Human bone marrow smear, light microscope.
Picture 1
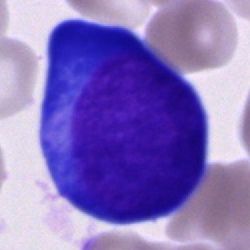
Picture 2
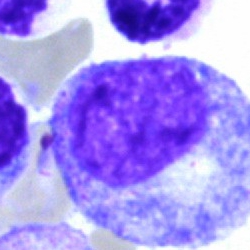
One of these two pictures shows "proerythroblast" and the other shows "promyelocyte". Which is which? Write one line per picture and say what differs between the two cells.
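Picture 1 shows a proerythroblast: No granules are visible in the cytoplasm.
Picture 2 shows a promyelocyte: Fine pinkish-purple granules are scattered through the cytoplasm.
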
